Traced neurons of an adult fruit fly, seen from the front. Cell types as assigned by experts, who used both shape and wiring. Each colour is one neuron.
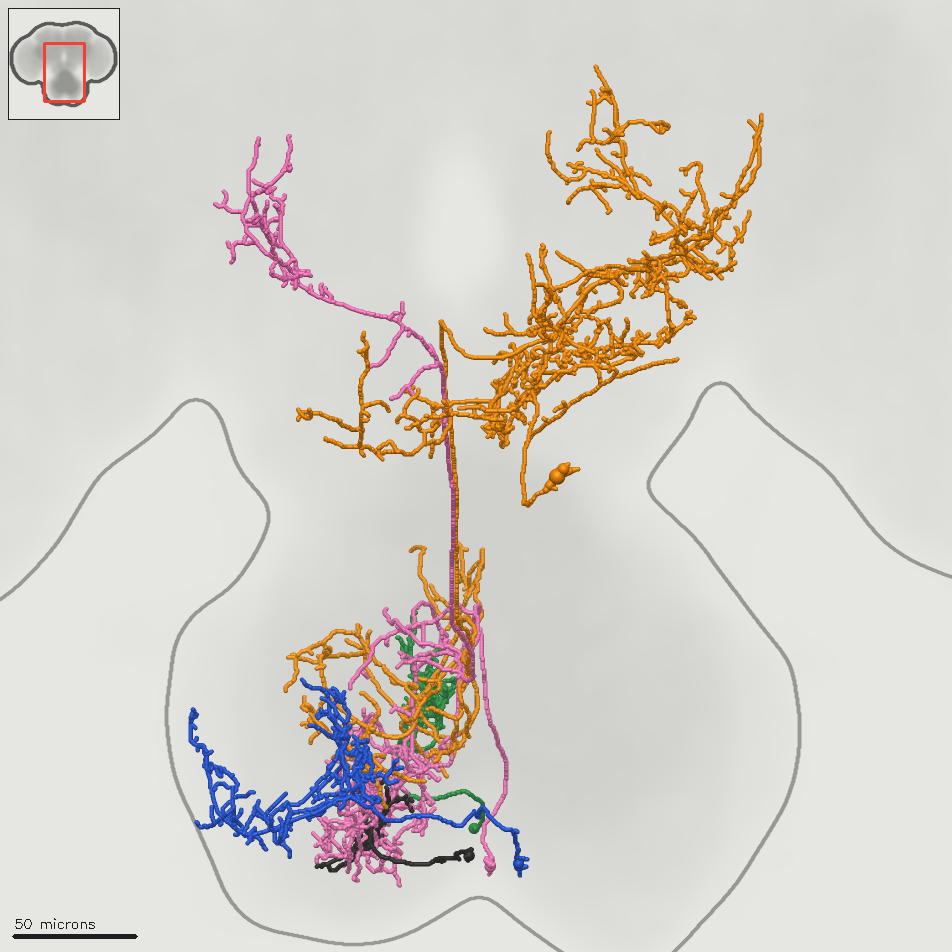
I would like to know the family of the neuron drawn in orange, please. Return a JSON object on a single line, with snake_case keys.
{"family": "hemilineage MX3"}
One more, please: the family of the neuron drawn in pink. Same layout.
{"family": "hemilineage 06B"}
